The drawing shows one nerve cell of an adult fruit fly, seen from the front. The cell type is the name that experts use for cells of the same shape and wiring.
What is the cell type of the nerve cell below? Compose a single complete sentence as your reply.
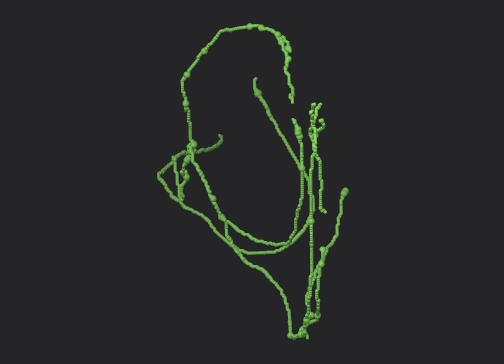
It is SNxx16 that is the cell type of the nerve cell.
